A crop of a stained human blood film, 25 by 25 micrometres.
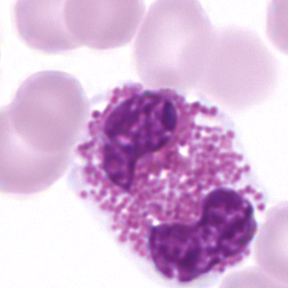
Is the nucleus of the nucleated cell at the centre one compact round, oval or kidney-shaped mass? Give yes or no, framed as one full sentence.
No, its nucleus is not one compact mass but is split into lobes.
